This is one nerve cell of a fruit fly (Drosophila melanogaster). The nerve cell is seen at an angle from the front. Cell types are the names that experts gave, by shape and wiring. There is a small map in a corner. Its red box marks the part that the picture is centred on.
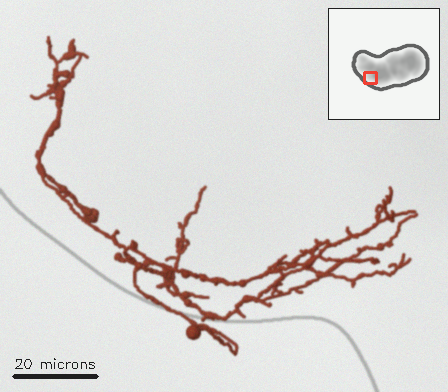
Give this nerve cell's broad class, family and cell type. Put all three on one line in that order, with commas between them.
nerve-cord intrinsic neuron, hemilineage 13A, IN13A072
